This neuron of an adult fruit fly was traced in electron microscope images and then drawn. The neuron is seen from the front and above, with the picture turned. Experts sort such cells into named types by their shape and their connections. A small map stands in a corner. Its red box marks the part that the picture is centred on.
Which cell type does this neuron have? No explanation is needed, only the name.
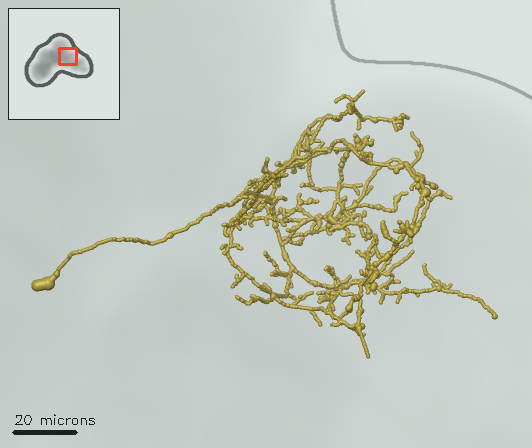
IN13B029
